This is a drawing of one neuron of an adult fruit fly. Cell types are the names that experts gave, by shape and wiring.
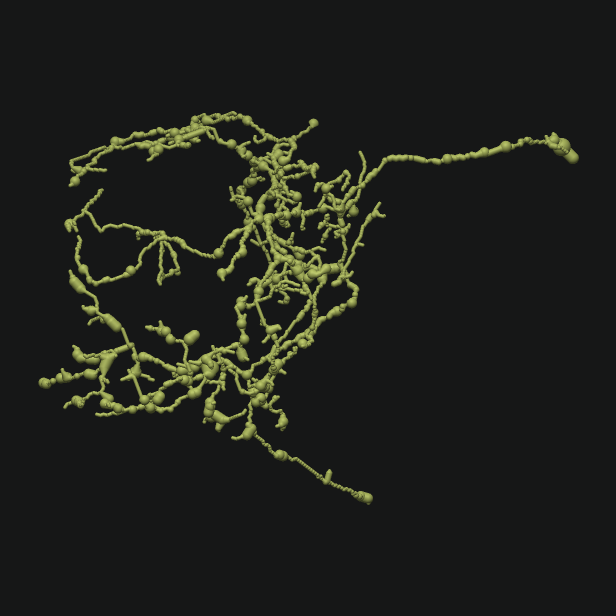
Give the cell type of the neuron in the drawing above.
LHPD1b1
